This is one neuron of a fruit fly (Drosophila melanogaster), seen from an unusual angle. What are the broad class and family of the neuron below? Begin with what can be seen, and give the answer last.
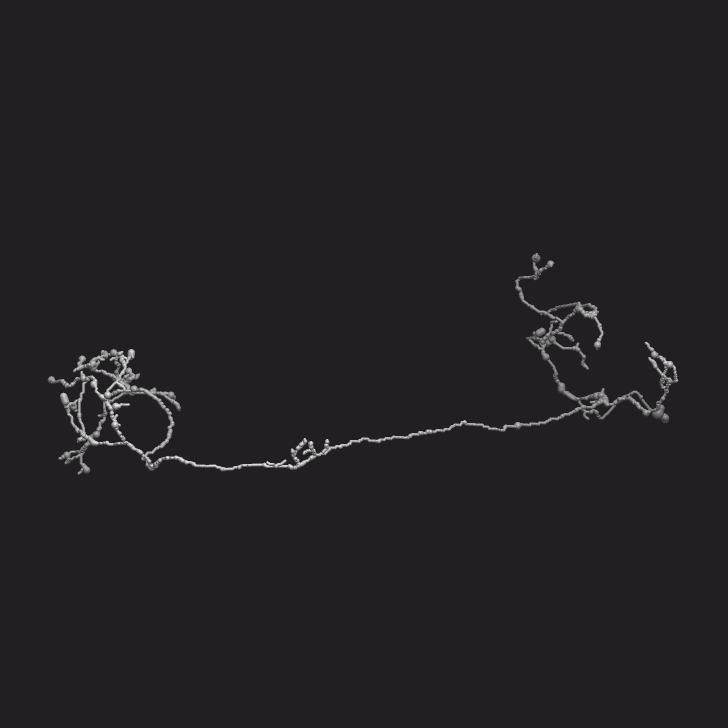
Its cell body lies on the right of the picture. Dozens of branch ends can be seen. It is a central-brain intrinsic neuron. The name of its family is class Kenyon Cell.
